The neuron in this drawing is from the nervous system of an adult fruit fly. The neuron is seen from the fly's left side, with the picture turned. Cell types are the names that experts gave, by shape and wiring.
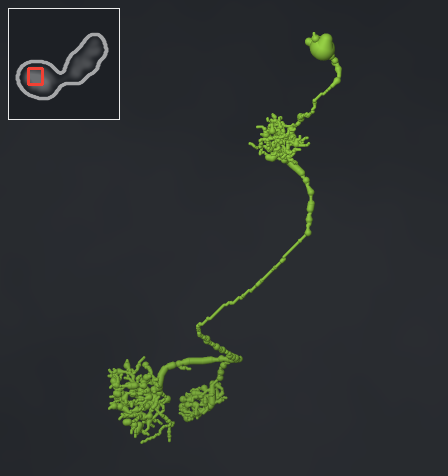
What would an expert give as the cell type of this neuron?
PEN_a(PEN1)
